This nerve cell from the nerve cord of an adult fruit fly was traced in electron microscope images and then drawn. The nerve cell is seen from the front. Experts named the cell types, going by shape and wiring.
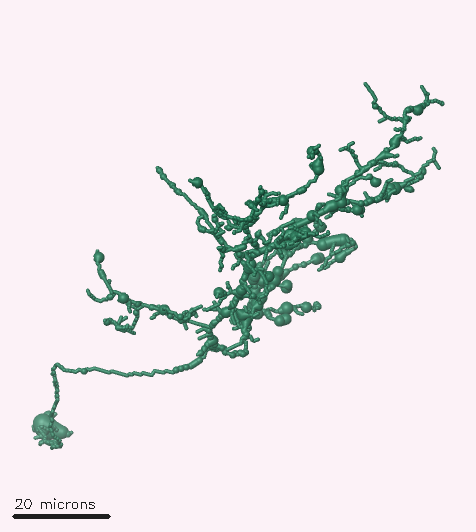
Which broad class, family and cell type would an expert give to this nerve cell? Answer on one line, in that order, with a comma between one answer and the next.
nerve-cord intrinsic neuron, hemilineage 14A, IN14A039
